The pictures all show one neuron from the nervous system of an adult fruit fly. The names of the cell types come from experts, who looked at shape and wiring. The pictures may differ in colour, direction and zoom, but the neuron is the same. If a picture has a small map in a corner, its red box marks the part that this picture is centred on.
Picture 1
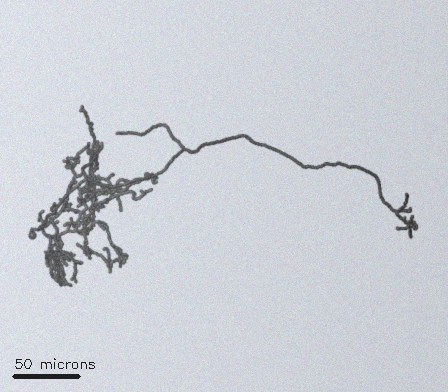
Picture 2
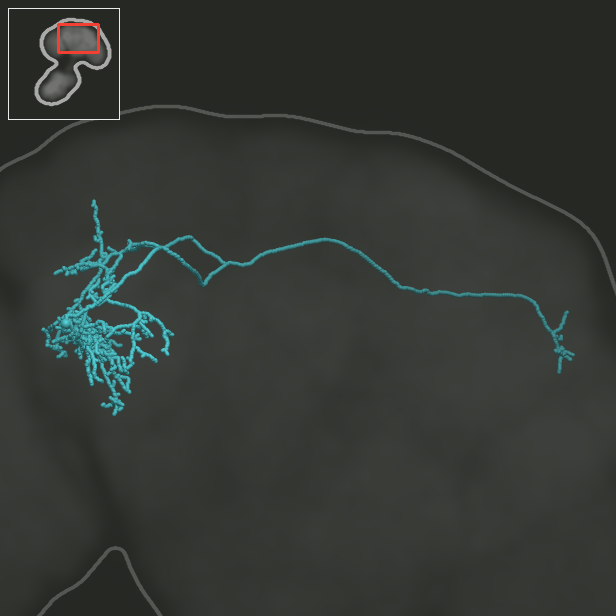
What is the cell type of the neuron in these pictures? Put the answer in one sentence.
The cell type is CB3657.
